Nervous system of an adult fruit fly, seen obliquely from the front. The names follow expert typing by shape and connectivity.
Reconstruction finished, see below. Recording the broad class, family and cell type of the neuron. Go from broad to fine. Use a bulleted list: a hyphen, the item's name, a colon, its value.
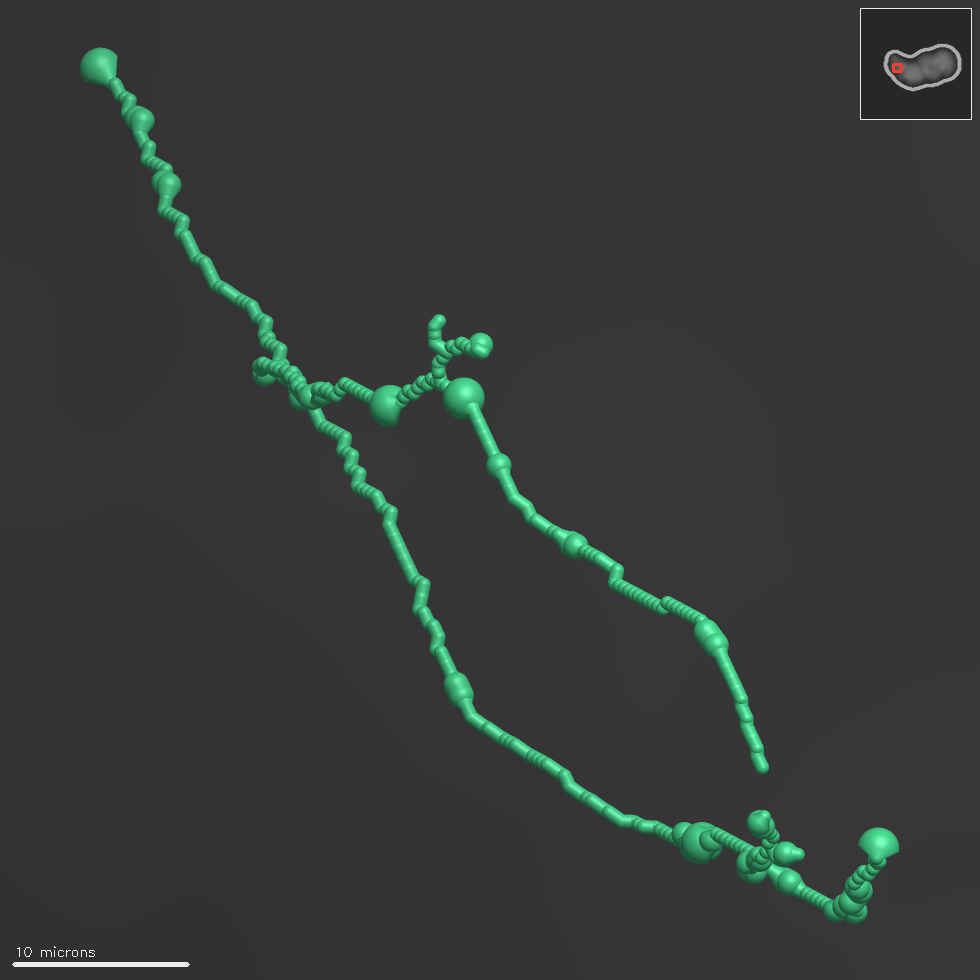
- broad class: sensory neuron entering the nerve cord
- family: class chemosensory
- cell type: SNch10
